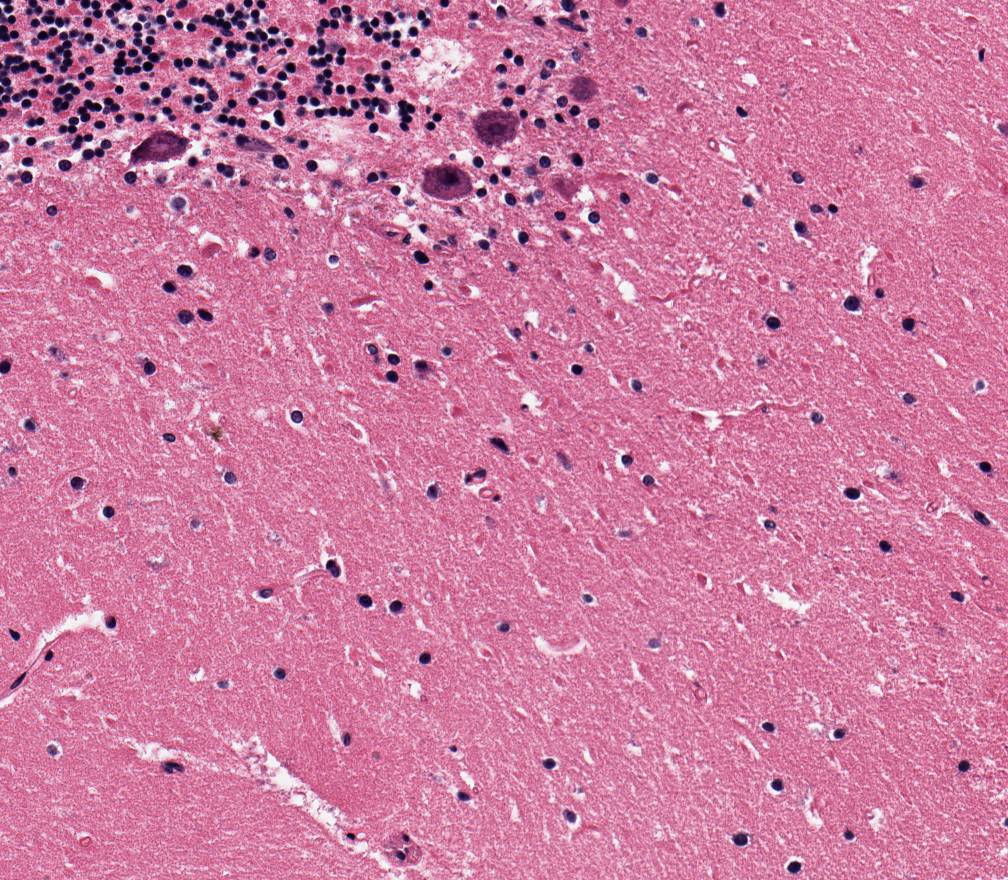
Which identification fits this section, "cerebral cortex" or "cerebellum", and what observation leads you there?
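This is cerebellum. Point one: a dense crowd of small round dark nuclei fills the top-left corner of the field.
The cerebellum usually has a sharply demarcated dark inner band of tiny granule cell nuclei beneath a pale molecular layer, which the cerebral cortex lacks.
Point two: a few large neurons with abundant purple cytoplasm lie in a row along the lower edge of that dense nuclear zone.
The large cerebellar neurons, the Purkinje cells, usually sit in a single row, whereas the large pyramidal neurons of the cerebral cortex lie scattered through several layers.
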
